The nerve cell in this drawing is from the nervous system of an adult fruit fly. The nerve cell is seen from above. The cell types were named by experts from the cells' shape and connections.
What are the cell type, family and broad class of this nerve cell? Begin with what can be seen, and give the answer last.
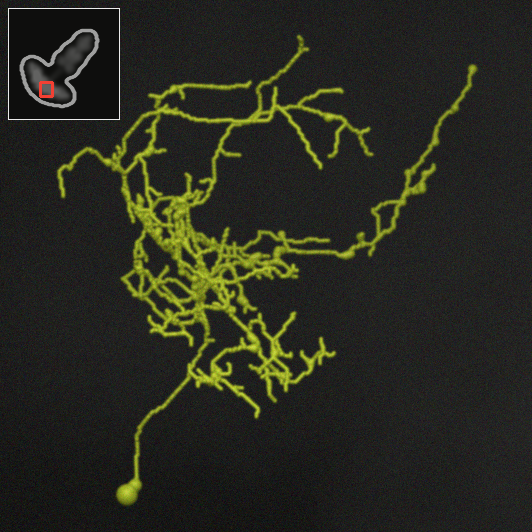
It lies in the brain. The cell body is at the lower left of the picture. Dozens of branch ends can be seen. It is of cell type CB2551b. The family is hemilineage TRdl_b. Its broad class is central-brain intrinsic neuron.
